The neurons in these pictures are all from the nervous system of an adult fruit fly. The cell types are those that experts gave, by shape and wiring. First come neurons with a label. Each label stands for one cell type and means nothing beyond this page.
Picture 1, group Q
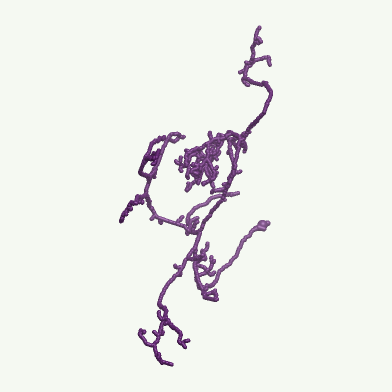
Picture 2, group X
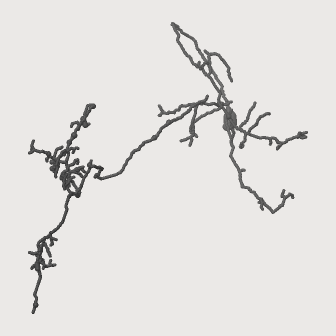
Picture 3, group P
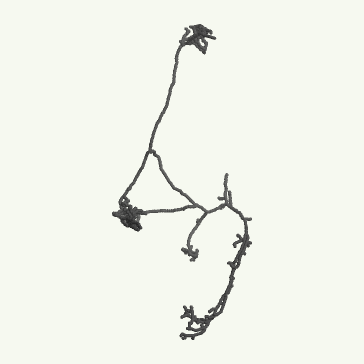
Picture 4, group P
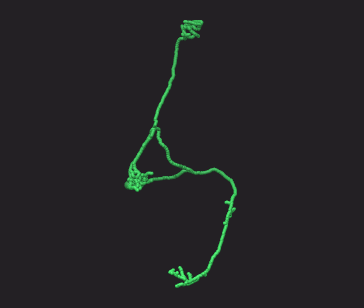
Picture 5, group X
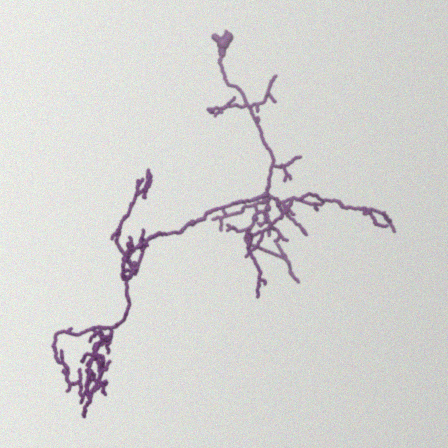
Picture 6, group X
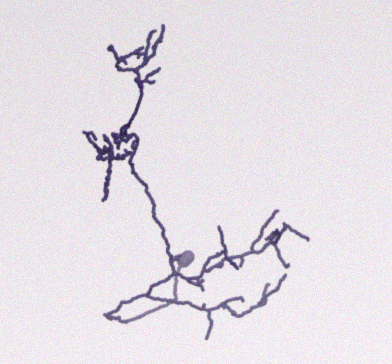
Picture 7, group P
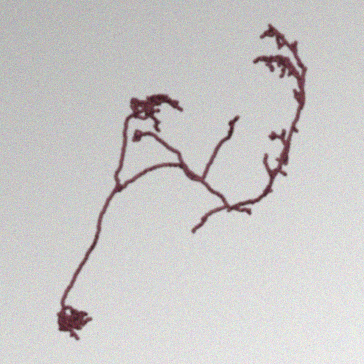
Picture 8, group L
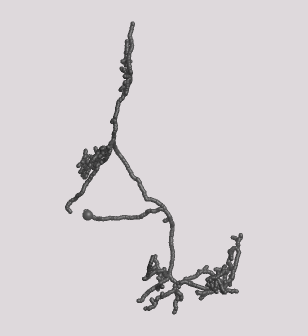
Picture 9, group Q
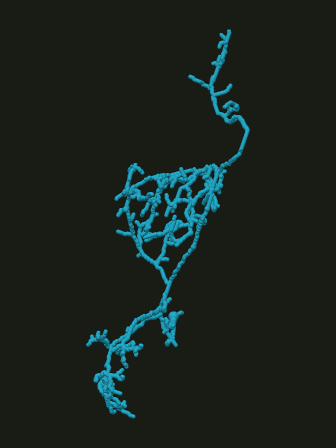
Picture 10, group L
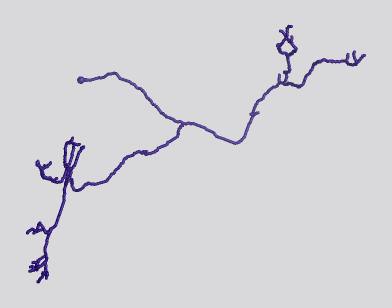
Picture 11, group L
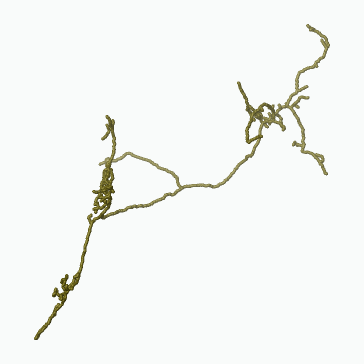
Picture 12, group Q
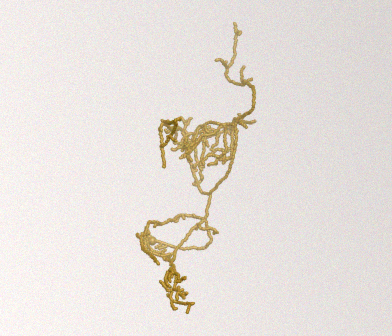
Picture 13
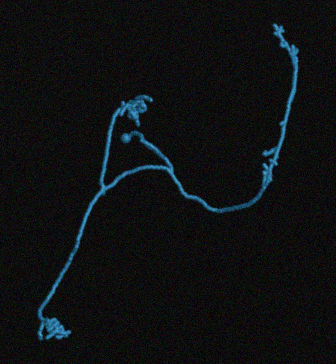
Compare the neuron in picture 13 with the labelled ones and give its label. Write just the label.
group P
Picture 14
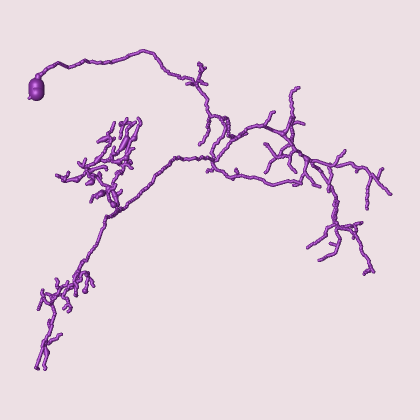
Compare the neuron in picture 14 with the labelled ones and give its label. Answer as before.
group X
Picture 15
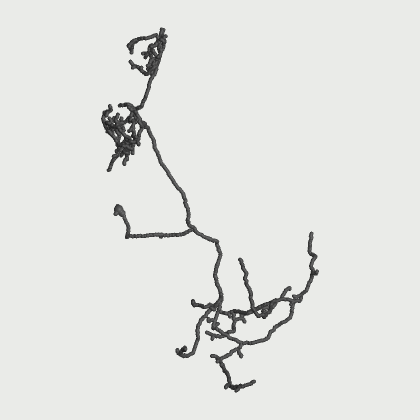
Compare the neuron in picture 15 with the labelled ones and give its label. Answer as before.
group L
